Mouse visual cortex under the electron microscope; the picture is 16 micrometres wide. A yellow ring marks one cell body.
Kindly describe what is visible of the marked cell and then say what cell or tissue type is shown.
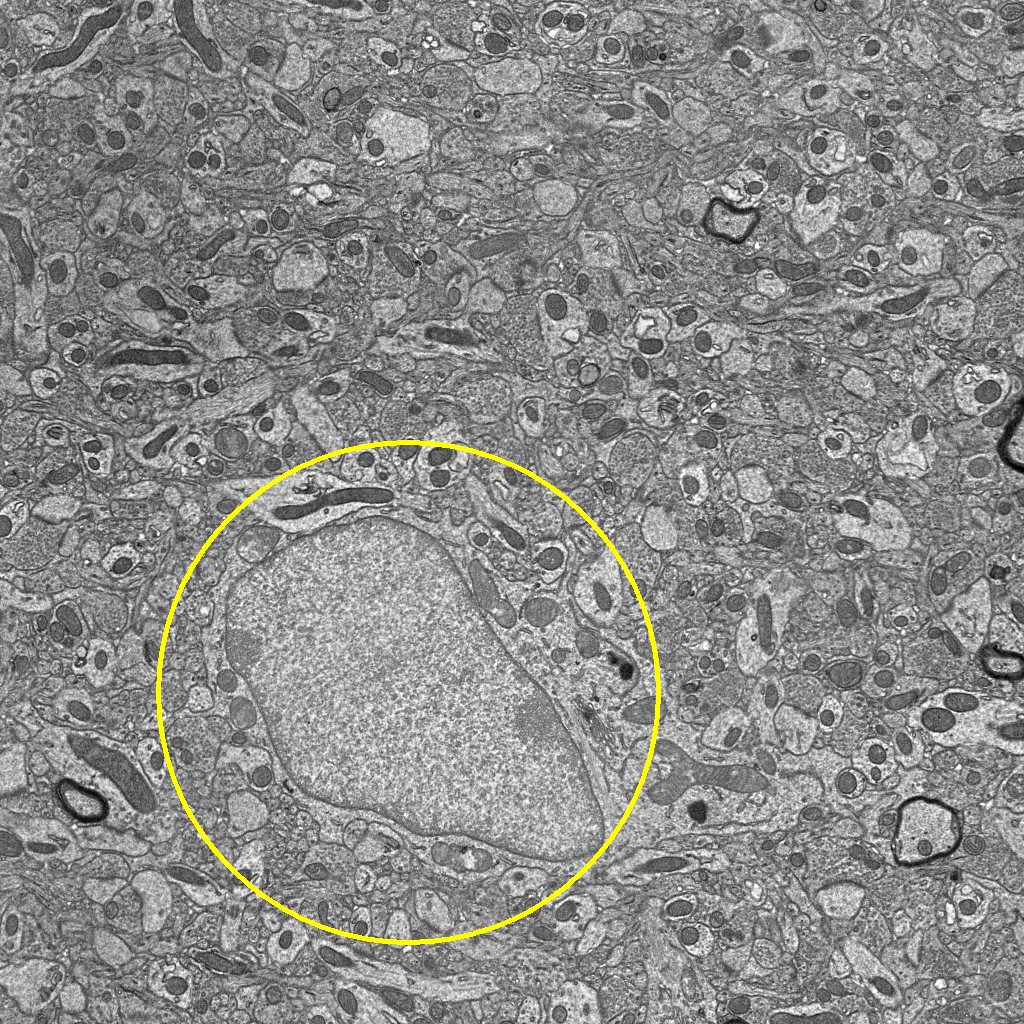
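Elongated nucleus, long axis running upper left to lower right. Outline smooth, without deep folds or indentations. Chromatin finely granular, evenly spread through most of the nucleus; a darker patch lies against the envelope at the left end. This is an astrocyte.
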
